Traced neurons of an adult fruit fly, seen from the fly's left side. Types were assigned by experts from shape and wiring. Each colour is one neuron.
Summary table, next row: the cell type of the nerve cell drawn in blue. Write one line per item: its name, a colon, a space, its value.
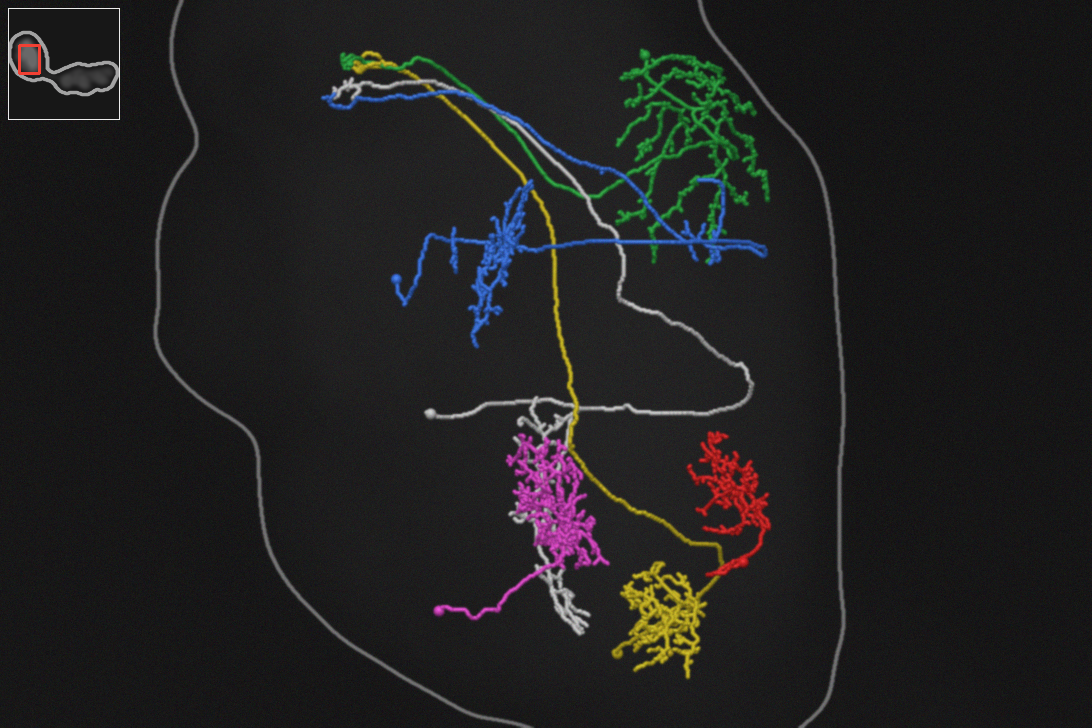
cell type: MeTu4a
